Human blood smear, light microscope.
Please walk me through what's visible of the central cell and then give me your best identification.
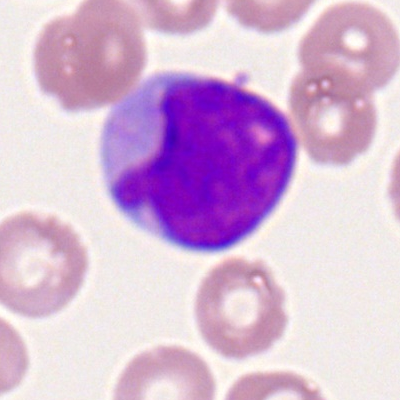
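See how the nucleus fills most of the cell and sits toward the right, with a broad notch on its left side facing the cytoplasm. Its chromatin is dense and dark purple, broken by small paler patches, and the cytoplasm around it is pale blue. That's a myeloblast.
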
